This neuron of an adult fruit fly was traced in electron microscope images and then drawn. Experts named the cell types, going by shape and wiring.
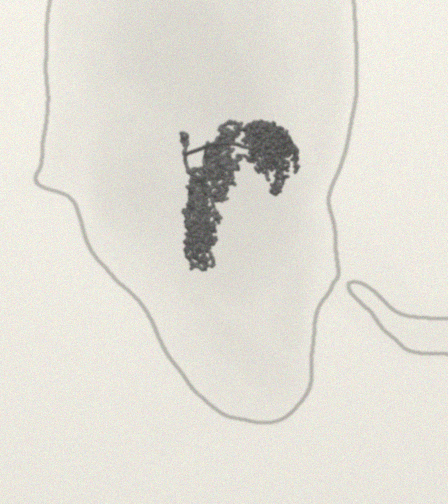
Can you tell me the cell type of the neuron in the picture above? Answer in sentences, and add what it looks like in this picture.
It is of cell type MeLo8. Its broad class is optic-lobe intrinsic neuron. The cell body can be seen at the top of the picture. As drawn here it is taller than it is wide.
